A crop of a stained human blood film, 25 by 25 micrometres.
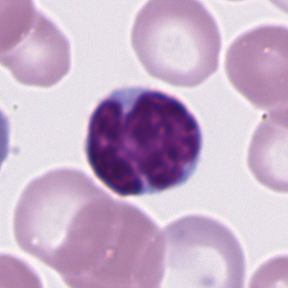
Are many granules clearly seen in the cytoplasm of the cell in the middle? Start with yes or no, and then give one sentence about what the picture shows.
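No. The cytoplasm shows no visible granules.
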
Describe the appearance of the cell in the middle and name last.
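The cell measures about 10 micrometres across, and its nucleus about 9 micrometres, occupying about 80% of the cell's area. A deep notch cuts into the nucleus from its upper edge. The chromatin is dark purple and coarsely clumped. The cytoplasm is pale blue and forms only a thin rim around the nucleus. The cell is a typical lymphocyte.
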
